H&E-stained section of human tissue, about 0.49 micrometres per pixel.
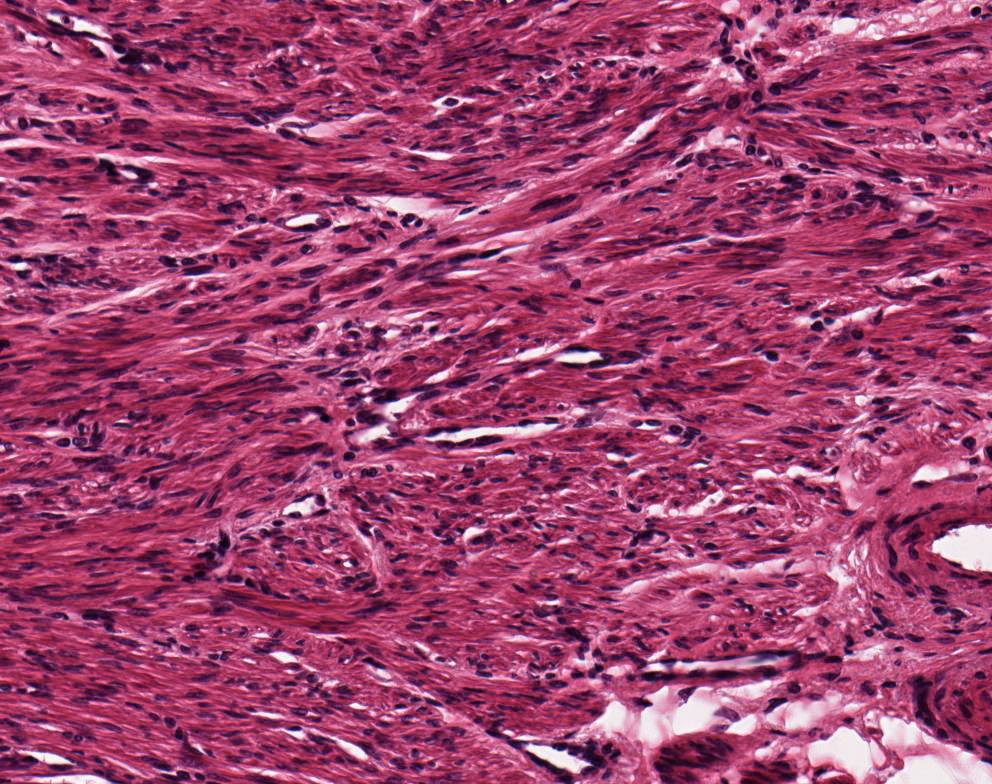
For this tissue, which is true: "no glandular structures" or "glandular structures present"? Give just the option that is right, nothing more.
No glandular structures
